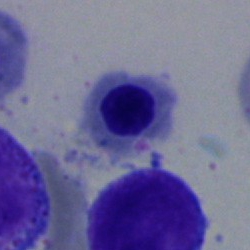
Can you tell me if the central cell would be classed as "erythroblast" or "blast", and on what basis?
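Erythroblast, not blast. The chromatin is very dark purple and dense throughout the nucleus.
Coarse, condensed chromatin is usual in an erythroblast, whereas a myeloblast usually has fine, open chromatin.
That difference favours erythroblast here. The outline is irregular with several blunt bulges, the nucleus sits roughly central, and no granules are visible in the cytoplasm.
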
